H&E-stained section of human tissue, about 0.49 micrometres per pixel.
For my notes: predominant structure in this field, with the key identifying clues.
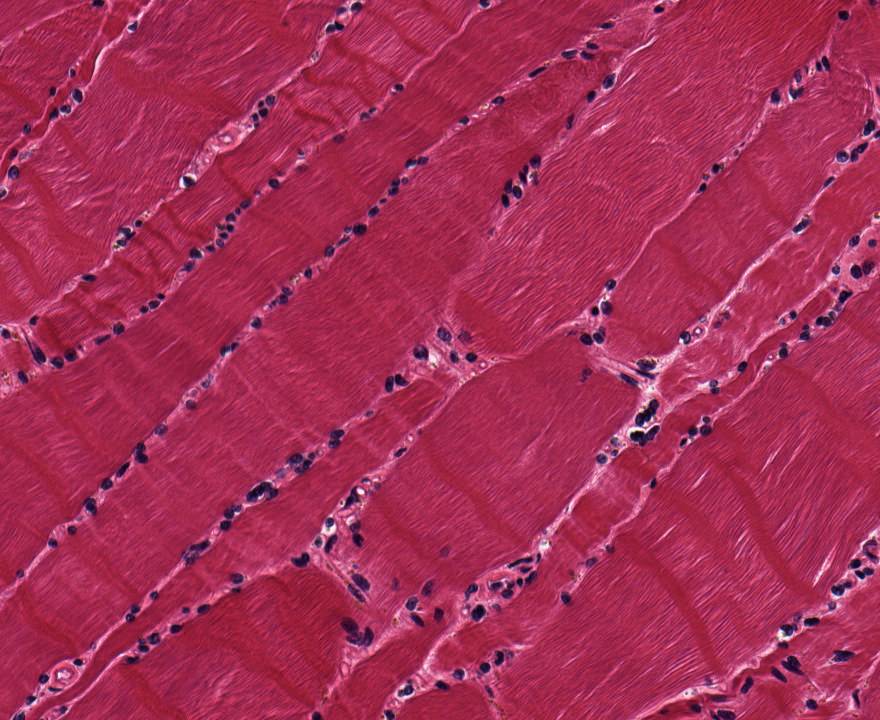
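That's skeletal muscle. Long parallel fibres cross the whole field diagonally, from lower left to upper right.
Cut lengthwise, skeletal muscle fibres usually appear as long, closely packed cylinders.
The fibre cytoplasm is deeply eosinophilic, red-pink, with fine striations running lengthwise.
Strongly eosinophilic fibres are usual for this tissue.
Between the fibres, thin pale strands of endomysium carry small capillaries, some holding red cells, best seen right of centre.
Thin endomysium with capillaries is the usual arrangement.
The nuclei are small, dark and oval to elongated.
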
